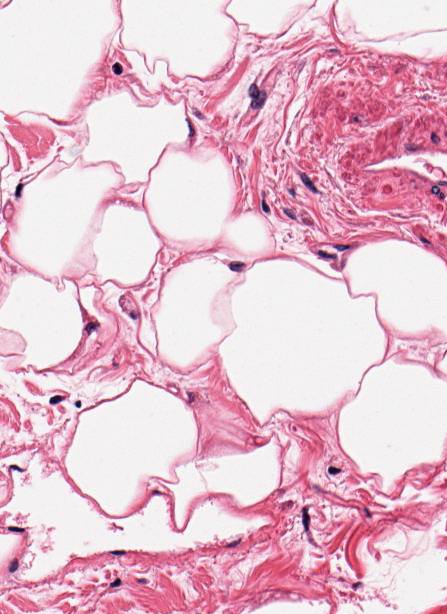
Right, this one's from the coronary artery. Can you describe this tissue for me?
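Most of this field, I'd say, is large empty spaces, rounded to polygonal, divided by thin pink septa. Looking closer, each fat cell holds one large clear vacuole, not many small ones. The few nuclei among them are small, dark and flattened against the cell borders. Along the bottom runs a horizontal band of denser pink fibrous tissue.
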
